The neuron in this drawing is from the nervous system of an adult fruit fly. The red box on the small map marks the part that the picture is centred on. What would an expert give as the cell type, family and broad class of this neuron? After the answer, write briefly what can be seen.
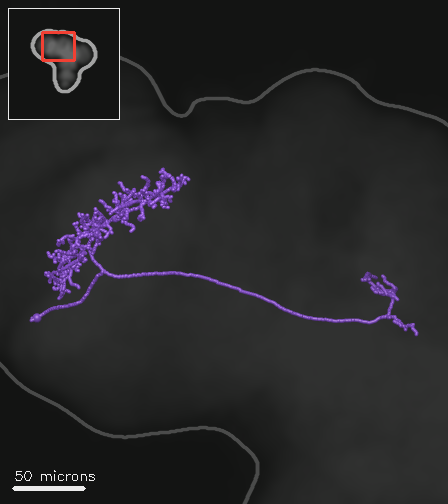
Its cell type is LC19. The family is hemilineage VPNp1_lateral. Its broad class is visual projection neuron. From left to right in the picture it spans about 300 microns. In this view it is wider than it is tall.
